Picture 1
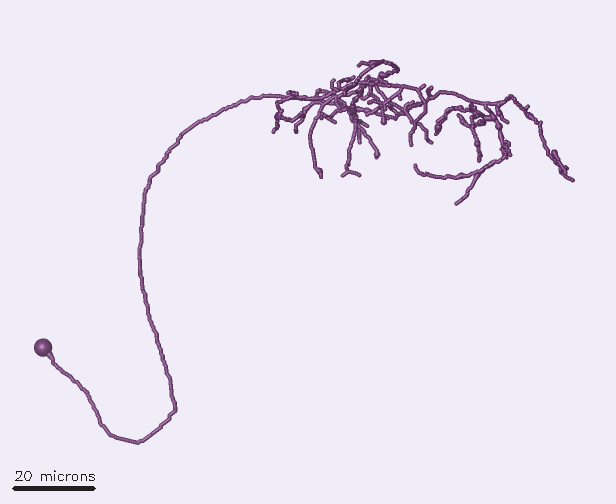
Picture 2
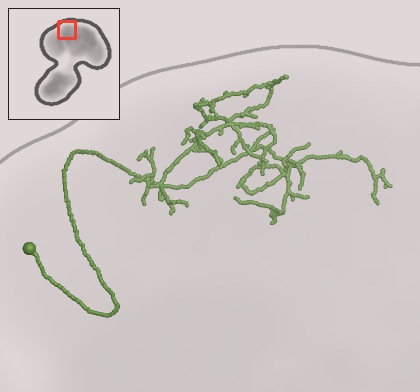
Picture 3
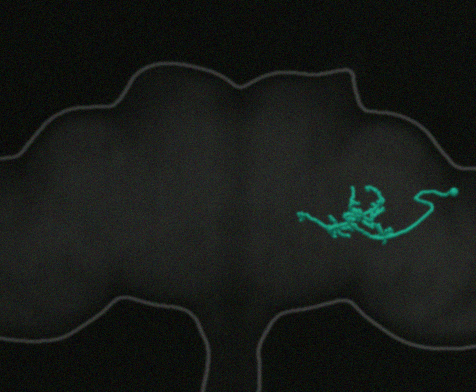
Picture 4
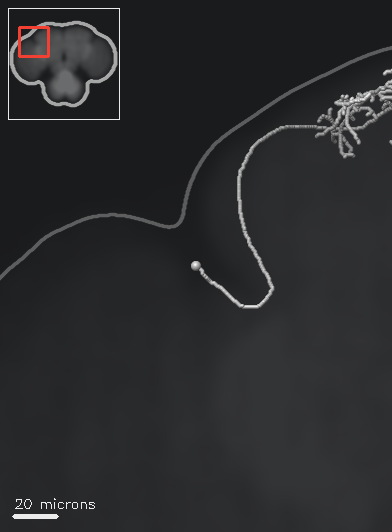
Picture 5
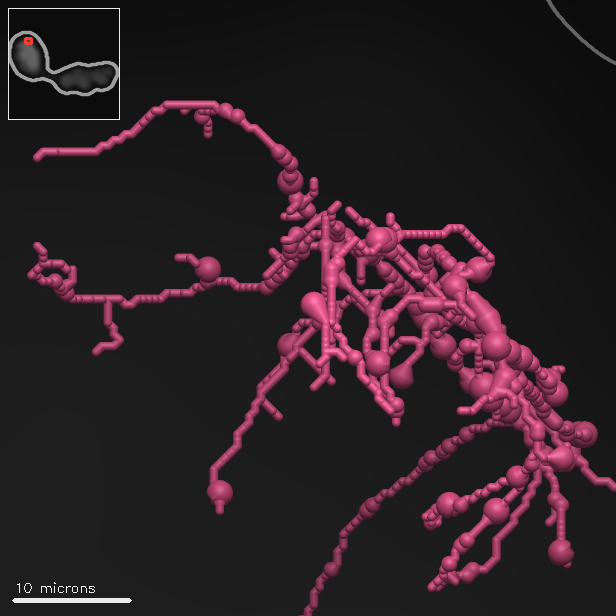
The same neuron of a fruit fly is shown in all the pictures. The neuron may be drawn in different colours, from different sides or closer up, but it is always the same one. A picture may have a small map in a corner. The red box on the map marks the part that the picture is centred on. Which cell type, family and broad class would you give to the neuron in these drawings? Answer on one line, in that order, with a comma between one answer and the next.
CB1352, hemilineage SLPav2, central-brain intrinsic neuron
